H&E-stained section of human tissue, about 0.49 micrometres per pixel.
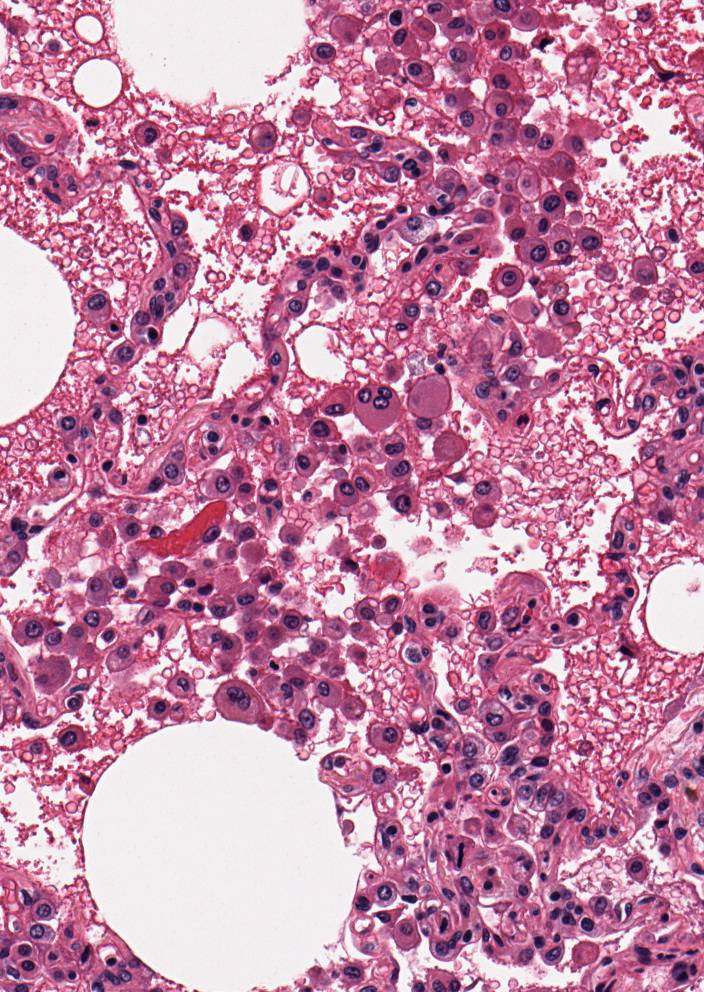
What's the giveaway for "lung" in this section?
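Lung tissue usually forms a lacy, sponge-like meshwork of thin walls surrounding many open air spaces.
The thin pink strands branching across the field, lined by cells with dark oval nuclei, agree with such thin walls in the lung. Near the centre lie large, rounded loose cells whose nuclei are mostly round and often placed off-centre; some of these cells contain two nuclei. Left of centre is a small, bright red, irregular elongated deposit.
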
